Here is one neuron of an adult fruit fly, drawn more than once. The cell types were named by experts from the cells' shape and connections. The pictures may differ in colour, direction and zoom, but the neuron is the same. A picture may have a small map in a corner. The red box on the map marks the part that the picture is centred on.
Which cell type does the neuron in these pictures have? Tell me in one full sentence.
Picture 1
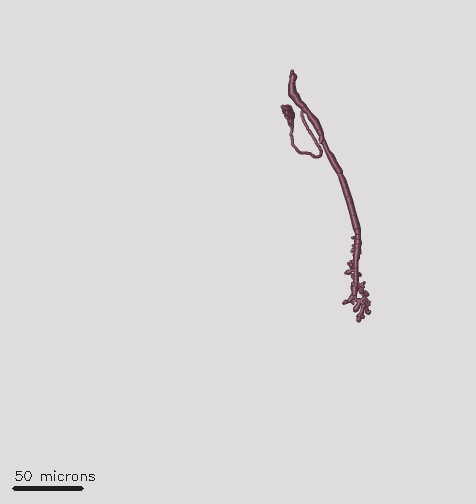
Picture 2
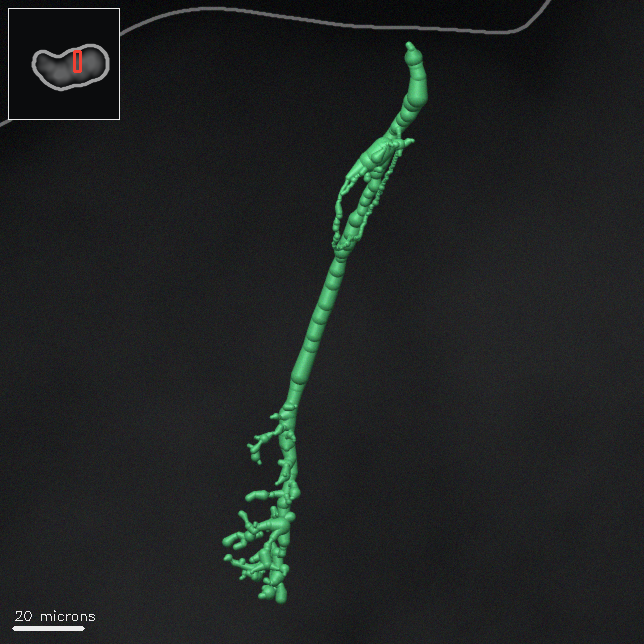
On the level of cell type, this neuron is OCG01c.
